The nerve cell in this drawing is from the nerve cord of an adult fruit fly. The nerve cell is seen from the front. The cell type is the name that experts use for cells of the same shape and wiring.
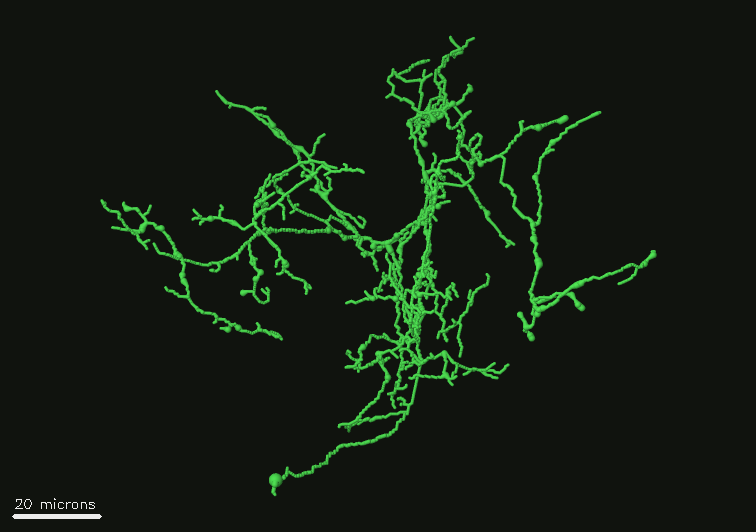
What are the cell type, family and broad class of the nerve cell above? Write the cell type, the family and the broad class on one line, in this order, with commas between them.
IN05B066, hemilineage 05B, nerve-cord intrinsic neuron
